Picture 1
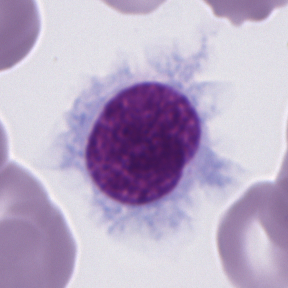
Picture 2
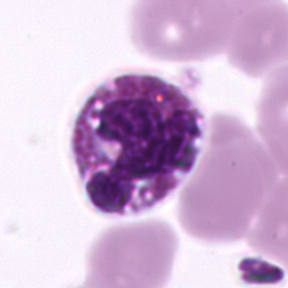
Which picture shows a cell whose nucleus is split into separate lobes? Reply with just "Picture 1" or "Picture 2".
Picture 2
